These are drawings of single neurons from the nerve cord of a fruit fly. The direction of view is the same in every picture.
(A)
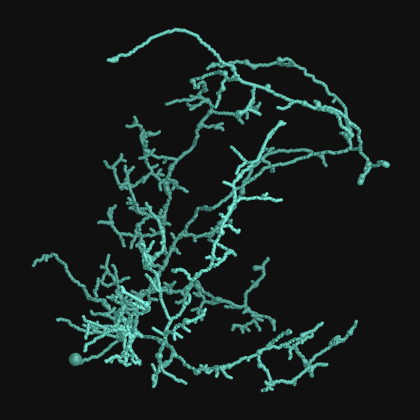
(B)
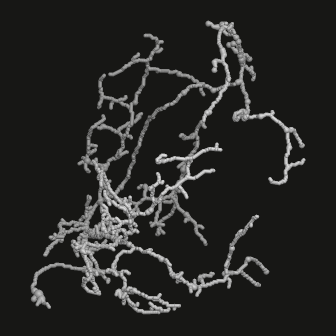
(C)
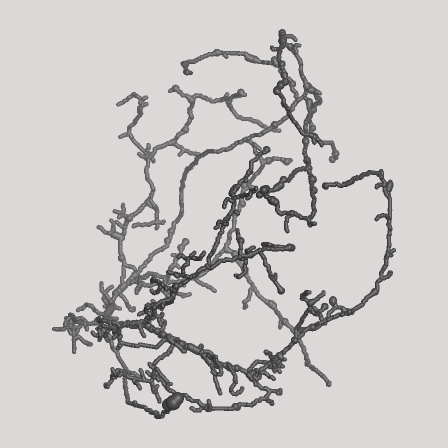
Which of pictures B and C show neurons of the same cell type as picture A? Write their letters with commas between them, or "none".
none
